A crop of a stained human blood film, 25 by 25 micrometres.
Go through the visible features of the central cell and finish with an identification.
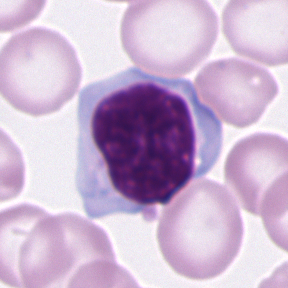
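Start with the cytoplasm: it's pale blue, and however closely you search it, you'll see no granules. Now move to the nucleus, which is one single mass without any lobes. No nucleoli are visible in it. What you're looking at is a typical lymphocyte.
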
